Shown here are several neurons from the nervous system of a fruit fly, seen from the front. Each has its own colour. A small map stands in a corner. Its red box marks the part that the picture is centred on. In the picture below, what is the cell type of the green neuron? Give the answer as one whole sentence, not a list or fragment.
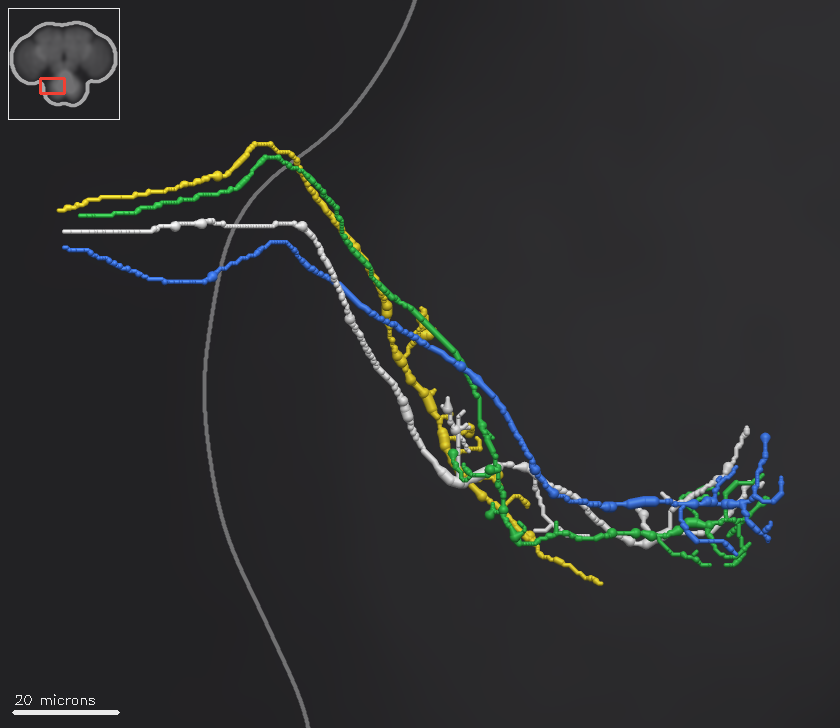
The cell type that fits this neuron is WG3.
